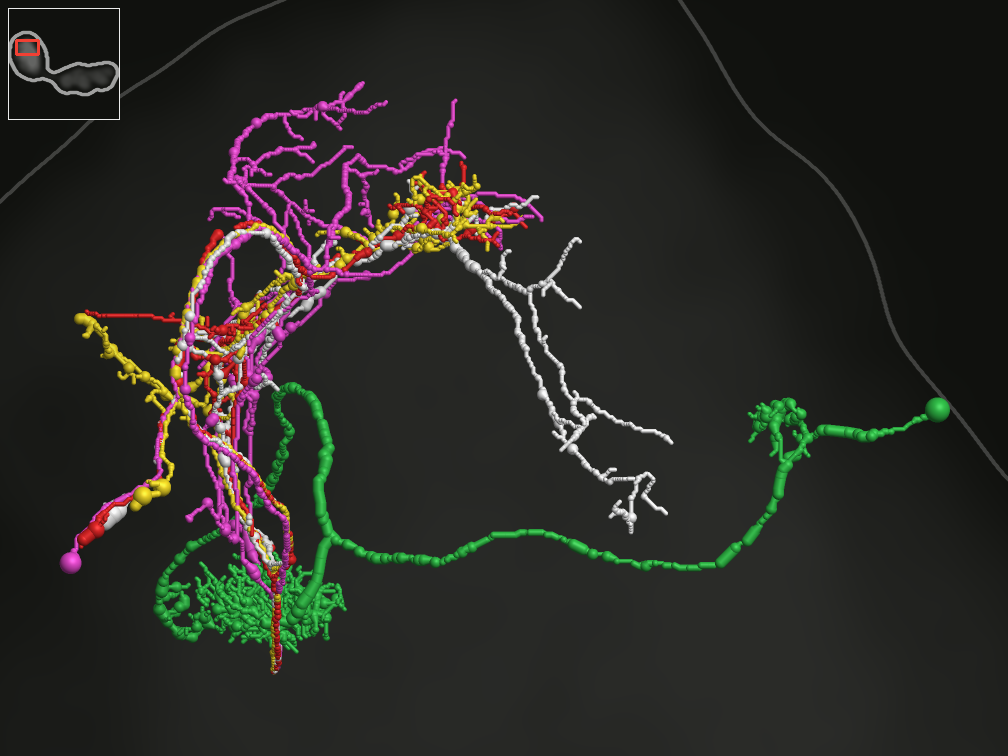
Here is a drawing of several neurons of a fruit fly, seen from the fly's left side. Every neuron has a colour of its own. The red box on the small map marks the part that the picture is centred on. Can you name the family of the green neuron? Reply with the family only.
class CX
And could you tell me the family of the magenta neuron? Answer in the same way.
hemilineage AOTUv4_dorsal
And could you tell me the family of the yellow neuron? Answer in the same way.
hemilineage AOTUv4_dorsal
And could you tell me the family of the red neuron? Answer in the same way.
hemilineage AOTUv4_dorsal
